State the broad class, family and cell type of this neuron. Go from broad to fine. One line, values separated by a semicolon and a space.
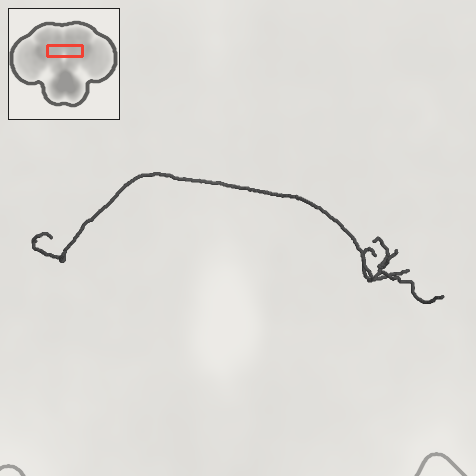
sensory neuron entering the brain; class olfactory; ORN_VA1d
